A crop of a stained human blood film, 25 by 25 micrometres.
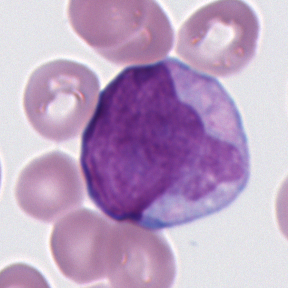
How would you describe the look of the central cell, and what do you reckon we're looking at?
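First, the outline: roughly round, with a smooth edge. Next, the nucleus, which fills the left and central part of the cell. Its chromatin is finely textured, with no coarse dark clumps. Last, the cytoplasm, in which no coarse granules appear. The cell is an atypical promyelocyte.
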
